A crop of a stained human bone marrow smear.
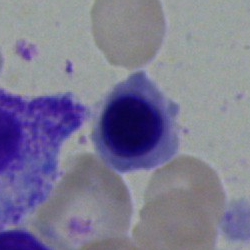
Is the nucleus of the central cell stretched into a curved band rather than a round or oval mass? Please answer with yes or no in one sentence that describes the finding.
No, rather than a horseshoe, C, U or S shape, the nucleus is a compact round or oval mass.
